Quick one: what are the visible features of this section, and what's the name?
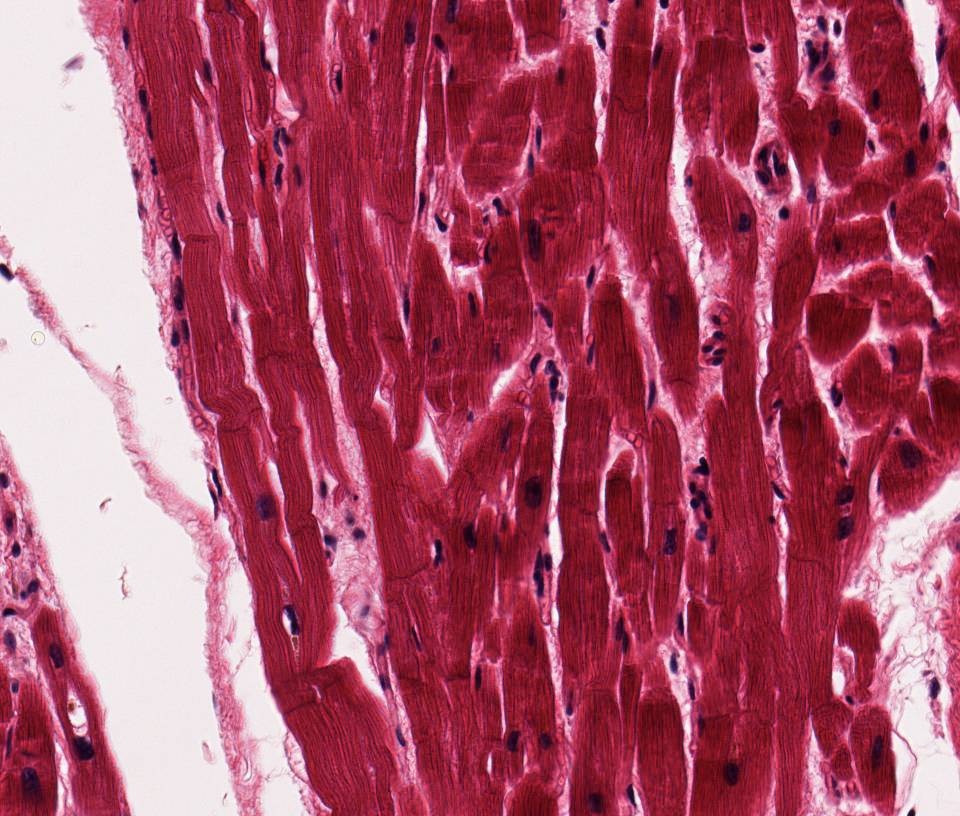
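Orientation: most fibres run lengthwise from top to bottom, though those at the upper right are cut across or obliquely. Arrangement: the fibres branch and join their neighbours instead of running as separate parallel cylinders. Staining: the cytoplasm is a deep red-magenta with eosin. Interstitium: scanty pale loose connective tissue with small dark elongated nuclei lies between fibres. This is the left ventricle of the heart.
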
